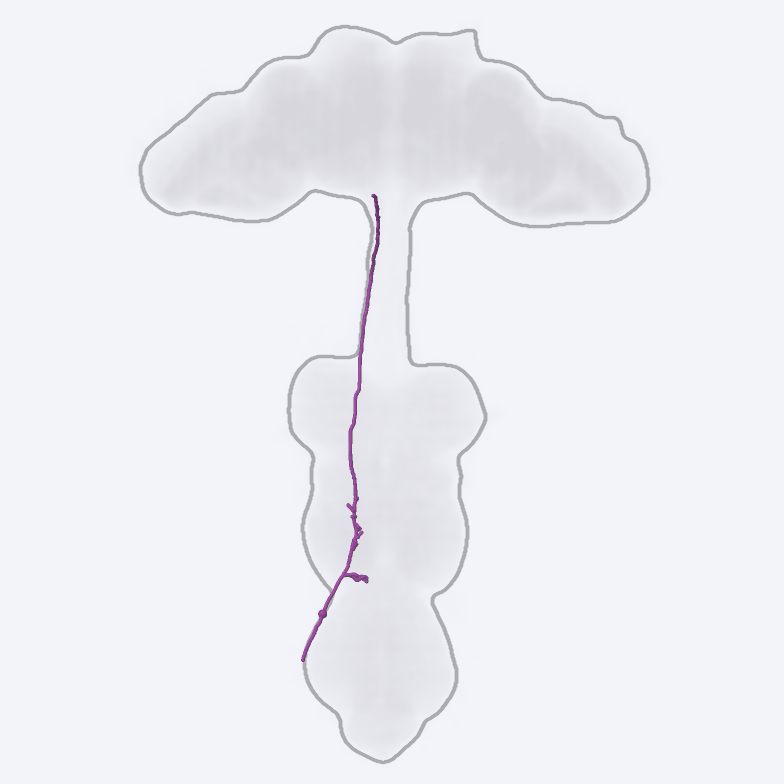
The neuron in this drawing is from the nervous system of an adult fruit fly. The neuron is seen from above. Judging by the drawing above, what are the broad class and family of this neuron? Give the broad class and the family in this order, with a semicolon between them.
sensory neuron ascending to the brain; class mechanosensory proprioceptive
